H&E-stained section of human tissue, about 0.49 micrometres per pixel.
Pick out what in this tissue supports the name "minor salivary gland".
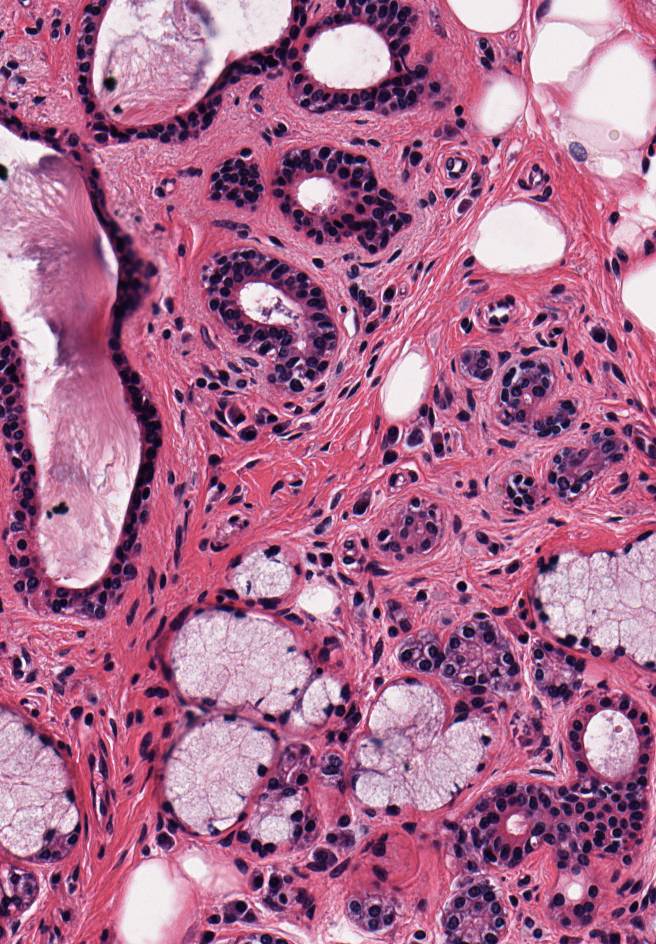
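Item one, secretory units: acini of cells with pale, finely foamy cytoplasm cluster mainly in the lower half of the field. In these acini the nuclei are flattened and pushed to the outer edge of the cells.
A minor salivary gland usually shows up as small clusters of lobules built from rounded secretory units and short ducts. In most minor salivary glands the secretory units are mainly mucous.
The clustered acini go with a minor salivary gland on that count. Item two, the tissue between the units: dense pink collagenous stroma with scattered spindle-shaped nuclei. Item three, the upper right: adipocytes appear there as empty clear spaces.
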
